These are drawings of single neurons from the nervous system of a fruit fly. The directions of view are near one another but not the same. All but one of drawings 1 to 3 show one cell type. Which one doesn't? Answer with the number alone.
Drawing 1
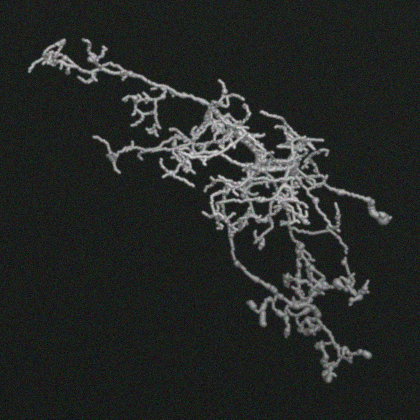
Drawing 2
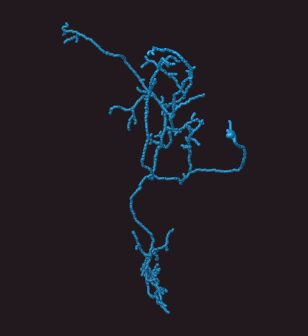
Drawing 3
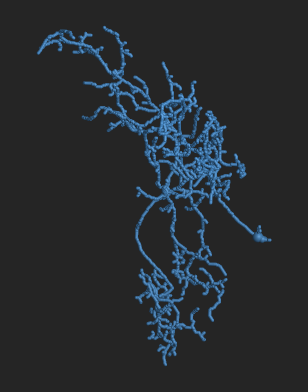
2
